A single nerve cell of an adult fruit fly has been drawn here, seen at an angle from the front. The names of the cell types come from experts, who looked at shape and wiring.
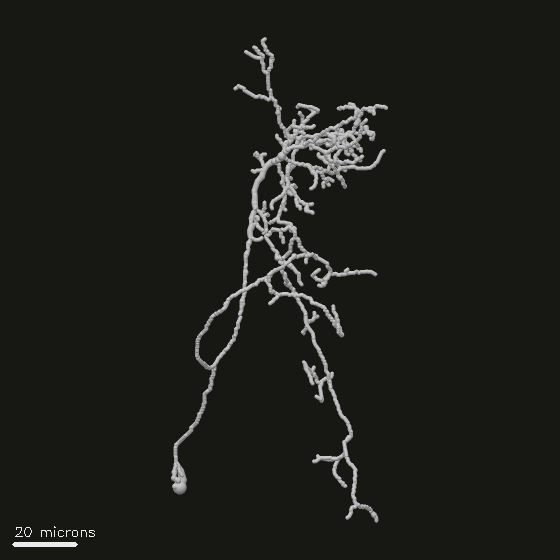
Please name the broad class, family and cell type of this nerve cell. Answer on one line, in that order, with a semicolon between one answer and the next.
central-brain intrinsic neuron; hemilineage VLPl&p2_lateral; LHAV1a3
